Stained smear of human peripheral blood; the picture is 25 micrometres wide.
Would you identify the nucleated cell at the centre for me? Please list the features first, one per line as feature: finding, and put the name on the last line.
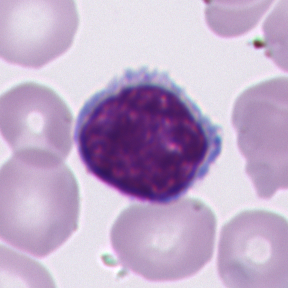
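Cytoplasm: pale blue
Chromatin: dense, dark purple, small lighter gaps
Granules: none seen in cytoplasm
Vacuoles: none seen in cytoplasm
Name: typical lymphocyte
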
